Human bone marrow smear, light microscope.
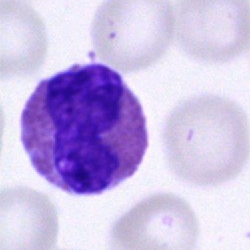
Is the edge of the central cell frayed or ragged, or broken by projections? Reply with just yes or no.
No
